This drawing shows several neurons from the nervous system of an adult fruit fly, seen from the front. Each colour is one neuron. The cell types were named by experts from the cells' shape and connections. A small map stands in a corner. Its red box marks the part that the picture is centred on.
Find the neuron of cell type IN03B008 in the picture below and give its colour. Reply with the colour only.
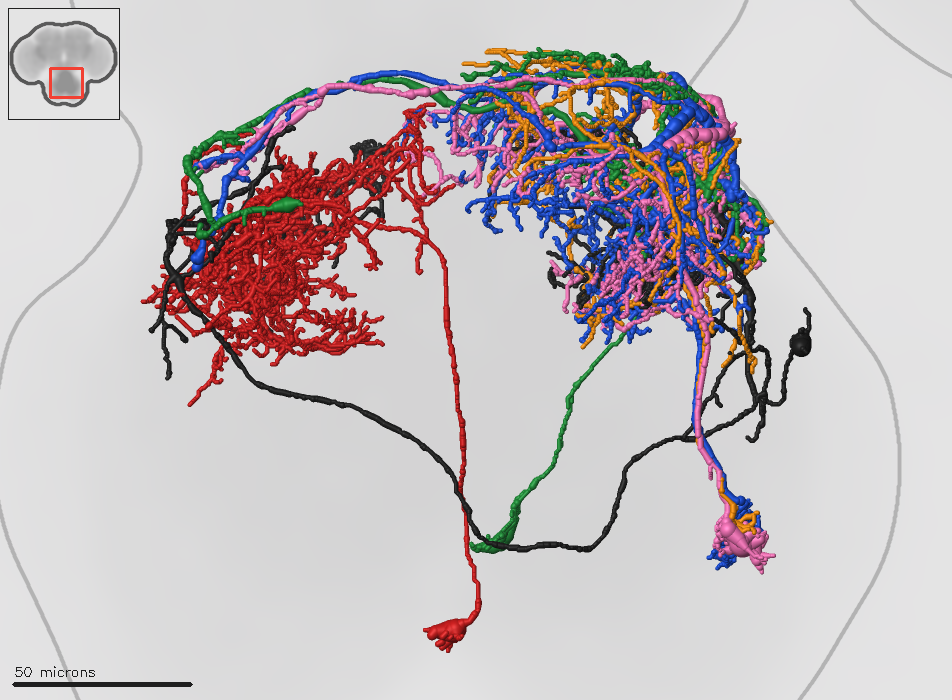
blue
